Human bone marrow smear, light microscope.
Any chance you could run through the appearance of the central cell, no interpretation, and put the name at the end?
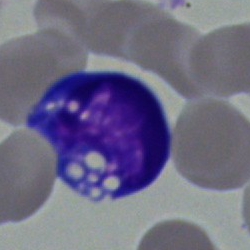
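Most of the cell is taken up by the nucleus. The cytoplasm stains a deep blue. A cluster of clear round vacuoles lies in the lower left part of the cell, with a few smaller clear vacuoles along the upper left edge. The cell is a blast.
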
